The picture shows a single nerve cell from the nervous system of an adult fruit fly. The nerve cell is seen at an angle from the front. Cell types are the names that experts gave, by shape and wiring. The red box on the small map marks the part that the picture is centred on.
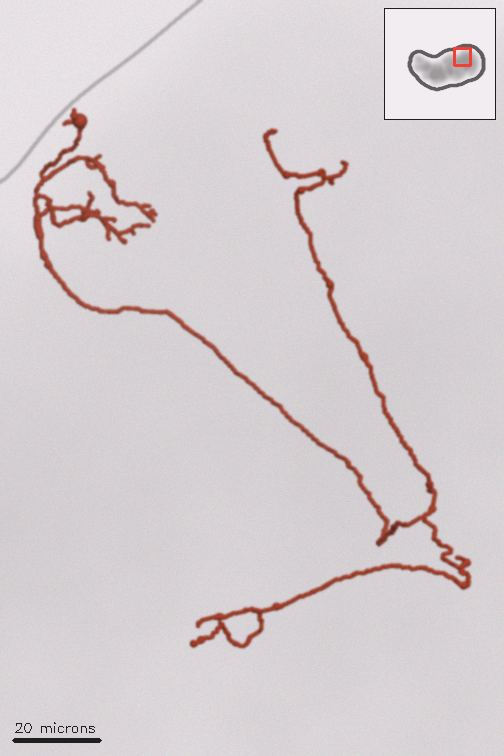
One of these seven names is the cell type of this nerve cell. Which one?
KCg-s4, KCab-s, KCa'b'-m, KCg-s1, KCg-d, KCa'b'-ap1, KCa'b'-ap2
KCab-s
